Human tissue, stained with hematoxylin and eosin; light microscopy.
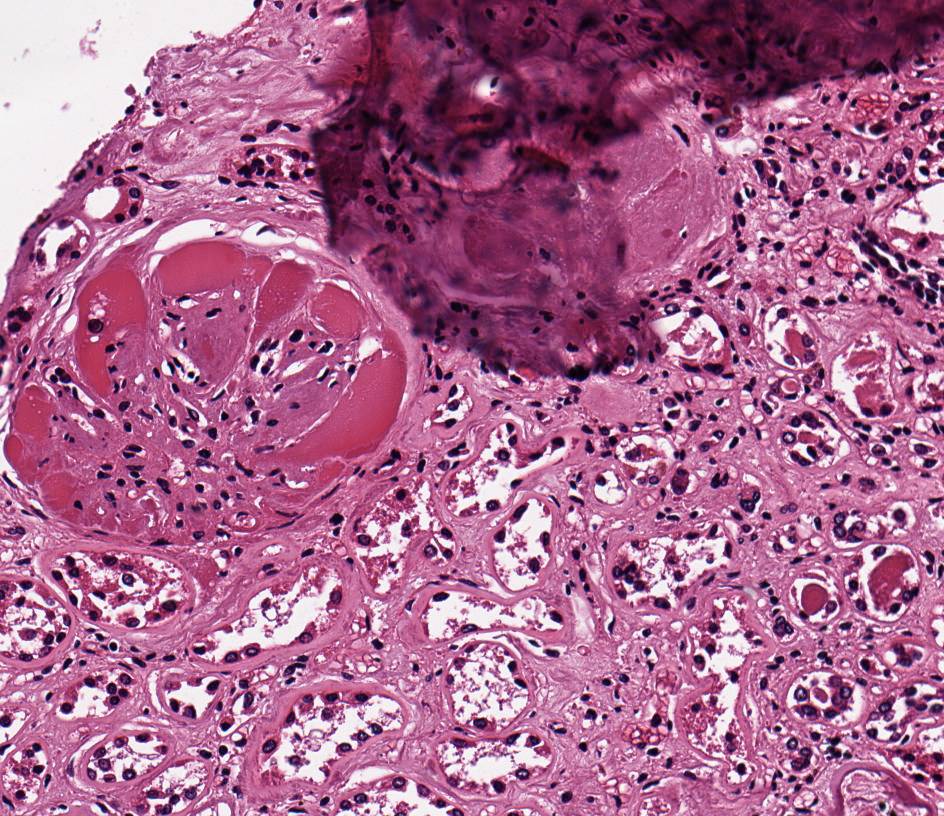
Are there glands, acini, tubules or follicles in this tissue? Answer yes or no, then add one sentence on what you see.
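Yes. The lower half and right side of the field are crowded with closely packed, cross-cut tubules.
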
